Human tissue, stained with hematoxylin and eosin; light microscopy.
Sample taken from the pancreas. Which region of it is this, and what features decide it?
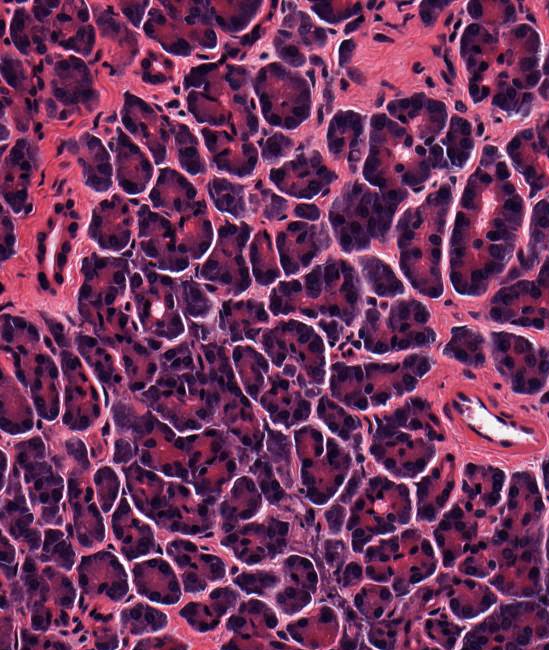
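This is exocrine pancreas: closely packed rounded acini, crossed by broader pink fibrous bands at upper left and upper right. Notice the round, dark nuclei toward the outer edge of each acinus.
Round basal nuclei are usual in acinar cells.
The cytoplasm here is deep purplish red rather than pale or clear.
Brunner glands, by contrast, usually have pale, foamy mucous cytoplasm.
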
